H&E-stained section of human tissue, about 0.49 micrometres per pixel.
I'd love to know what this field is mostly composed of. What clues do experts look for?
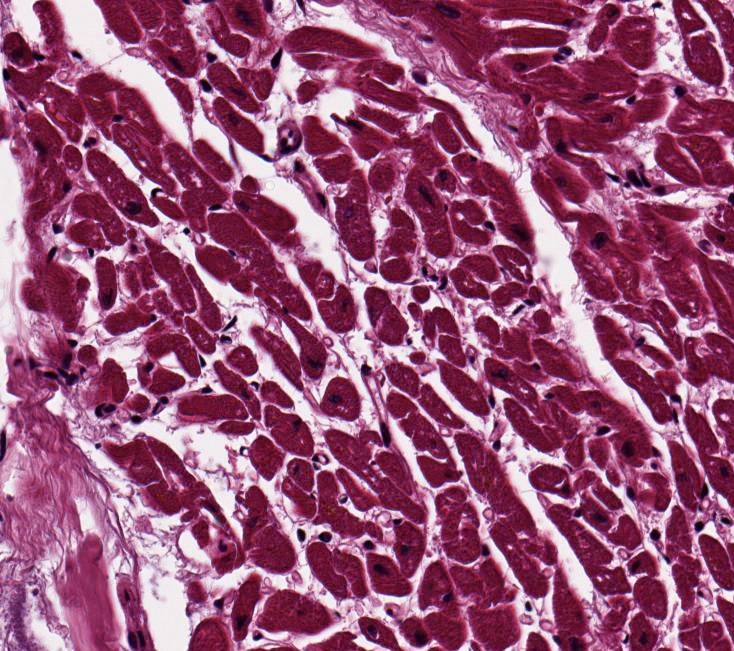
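Answer: myocardium. The fibre cytoplasm stains a deep, dense red, and the fibre profiles are irregular, some branching.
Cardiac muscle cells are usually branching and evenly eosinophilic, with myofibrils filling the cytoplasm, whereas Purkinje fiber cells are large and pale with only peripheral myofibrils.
Scanty, delicate, pale connective tissue with small dark nuclei lies between the fibres.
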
